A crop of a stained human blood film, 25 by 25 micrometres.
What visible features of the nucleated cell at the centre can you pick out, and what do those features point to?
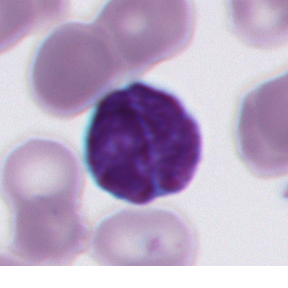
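Cytoplasm: only a very thin rim around the nucleus, with no granules visible. Nucleus: a fine groove runs through it from top to bottom, and its edge has a small notch at the bottom. Name: typical lymphocyte.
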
